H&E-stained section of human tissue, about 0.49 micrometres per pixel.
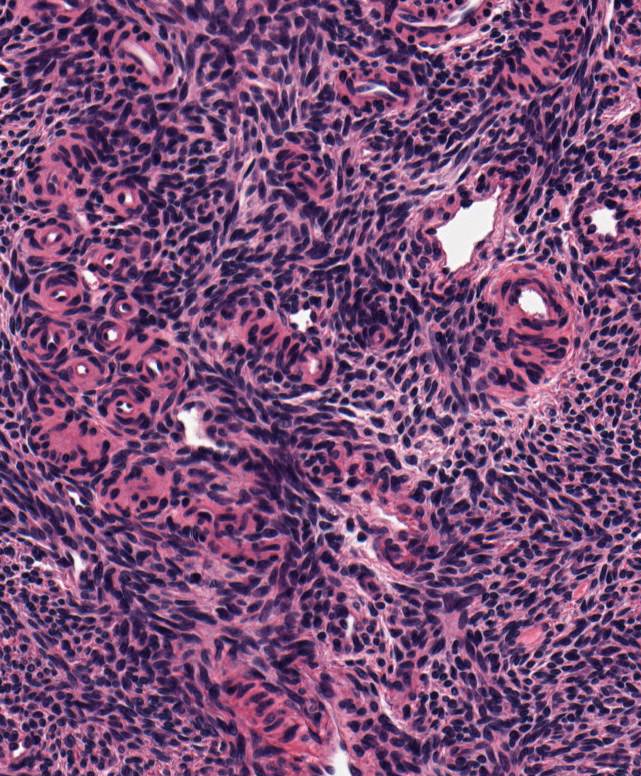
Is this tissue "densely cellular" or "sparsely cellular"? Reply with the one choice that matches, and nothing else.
Densely cellular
